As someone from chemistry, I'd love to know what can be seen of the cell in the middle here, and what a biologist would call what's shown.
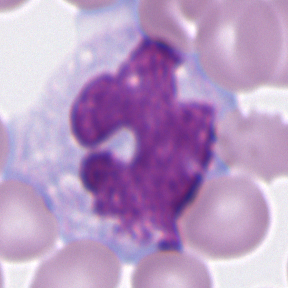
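Start with the nucleus: it is folded, and a deep notch cuts into it from the left side. In the cytoplasm you will find no coarse coloured granules, but many small pale vacuoles are scattered through it. Notice, too, that the cell outline is irregular rather than round. What you are looking at is a monocyte.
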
